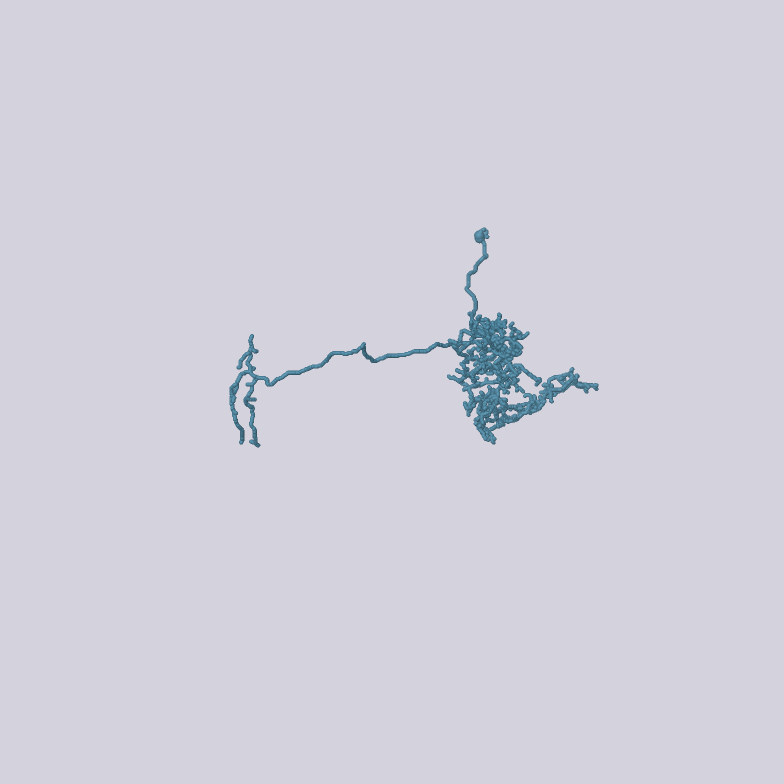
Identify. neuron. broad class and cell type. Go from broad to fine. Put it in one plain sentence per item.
A central-brain intrinsic neuron, type LAL194.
